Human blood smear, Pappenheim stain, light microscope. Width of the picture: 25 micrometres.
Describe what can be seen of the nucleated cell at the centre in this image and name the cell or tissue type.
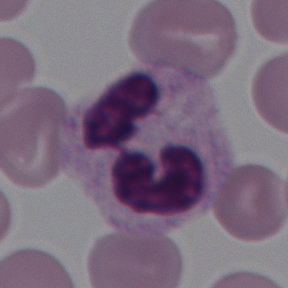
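Two separate dark lobes make up the nucleus here, one at upper left and one at lower right. See how the lower-right lobe curves like a horseshoe, its notch opening upward. The chromatin is dark purple and coarsely clumped, and fine, faint purplish granules are scattered through the cytoplasm. The cell measures about 15 micrometres across, with the nucleus filling about 40% of its area. This is a segmented neutrophil.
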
